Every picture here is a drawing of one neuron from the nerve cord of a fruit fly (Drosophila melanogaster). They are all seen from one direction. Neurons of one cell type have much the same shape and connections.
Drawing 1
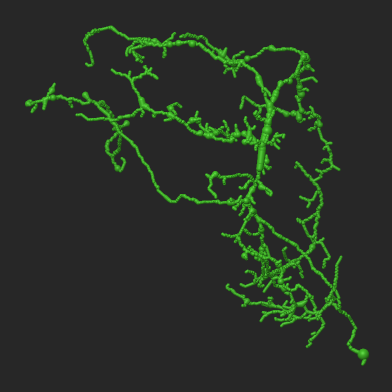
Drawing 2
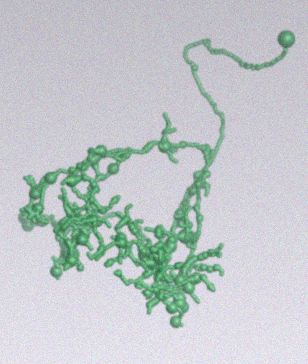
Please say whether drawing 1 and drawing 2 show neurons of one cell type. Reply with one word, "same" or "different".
different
